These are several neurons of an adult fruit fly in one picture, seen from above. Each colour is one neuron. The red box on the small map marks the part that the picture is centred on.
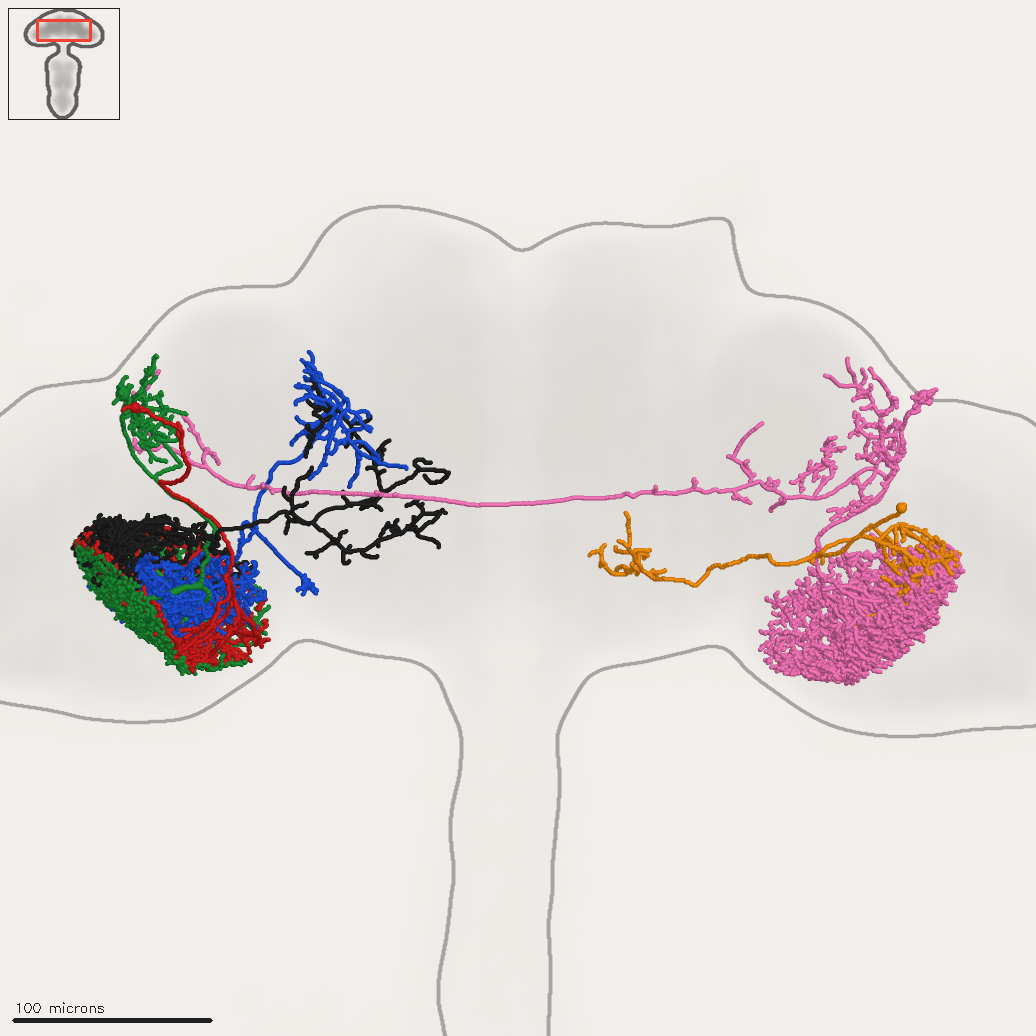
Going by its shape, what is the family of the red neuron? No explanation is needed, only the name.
Li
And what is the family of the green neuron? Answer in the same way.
hemilineage VLPl2_lateral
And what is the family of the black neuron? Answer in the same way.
hemilineage LHl4_posterior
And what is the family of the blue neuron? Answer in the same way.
LC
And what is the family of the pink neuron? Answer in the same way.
hemilineage VLPl2_lateral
